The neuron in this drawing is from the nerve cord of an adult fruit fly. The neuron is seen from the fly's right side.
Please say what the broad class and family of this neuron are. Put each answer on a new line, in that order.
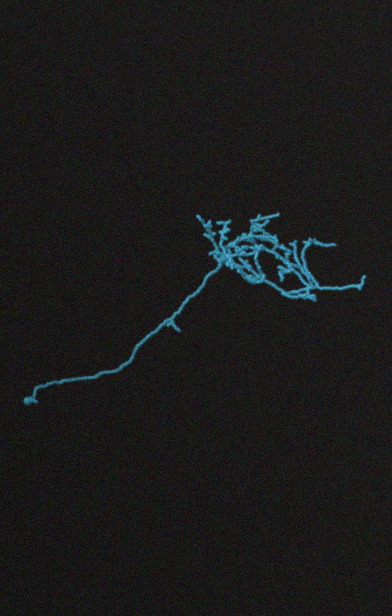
nerve-cord intrinsic neuron
hemilineage 16B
